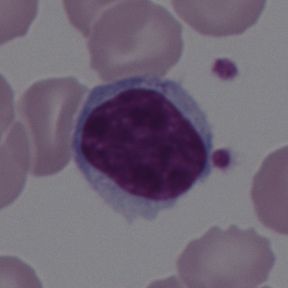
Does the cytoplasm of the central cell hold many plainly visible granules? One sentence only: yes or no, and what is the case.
No, visible granules are absent from the cytoplasm of this cell.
